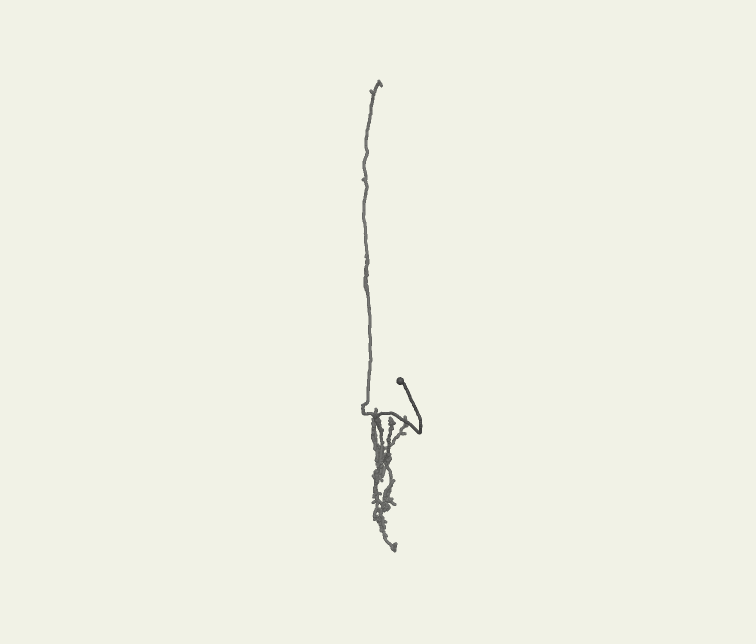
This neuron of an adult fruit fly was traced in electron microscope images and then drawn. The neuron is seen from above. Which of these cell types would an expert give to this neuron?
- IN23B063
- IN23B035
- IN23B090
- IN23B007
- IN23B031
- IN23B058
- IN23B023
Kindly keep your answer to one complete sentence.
The neuron belongs to cell type IN23B090.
